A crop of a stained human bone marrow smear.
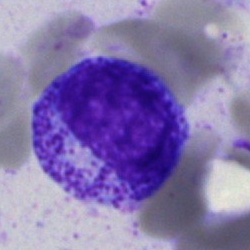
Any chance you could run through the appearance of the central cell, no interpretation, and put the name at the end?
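Notice the round outline of this cell. Its nucleus fills most of it and sits toward the upper right, leaving the cytoplasm as a crescent along the lower left. Dark granules also lie along the rim, over the edge of the nucleus. The cell is a myelocyte.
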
